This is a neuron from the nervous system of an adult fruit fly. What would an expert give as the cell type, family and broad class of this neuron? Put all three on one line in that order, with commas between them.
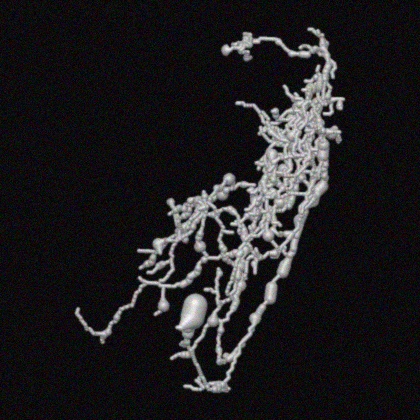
LPi3b, LPi, optic-lobe intrinsic neuron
